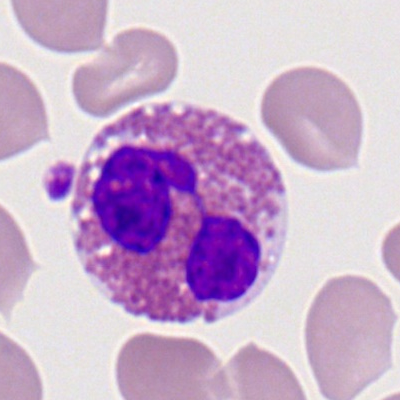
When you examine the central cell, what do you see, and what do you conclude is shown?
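A smooth, round outline encloses this cell. The nucleus has two lobes, lying at the upper left and lower right of the cell. Its chromatin is dense and dark purple. This is an eosinophil.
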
